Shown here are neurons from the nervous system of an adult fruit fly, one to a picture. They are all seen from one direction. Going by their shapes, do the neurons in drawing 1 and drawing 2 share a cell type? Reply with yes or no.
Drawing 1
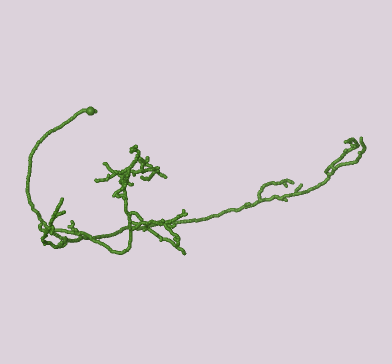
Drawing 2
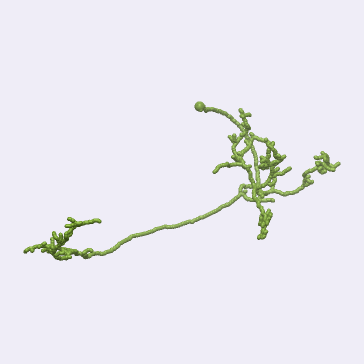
yes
